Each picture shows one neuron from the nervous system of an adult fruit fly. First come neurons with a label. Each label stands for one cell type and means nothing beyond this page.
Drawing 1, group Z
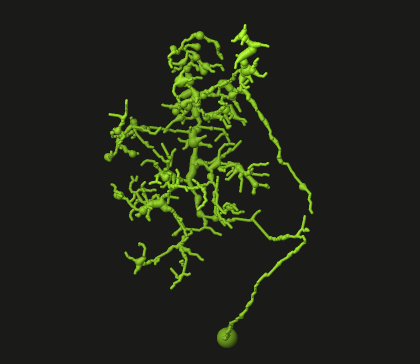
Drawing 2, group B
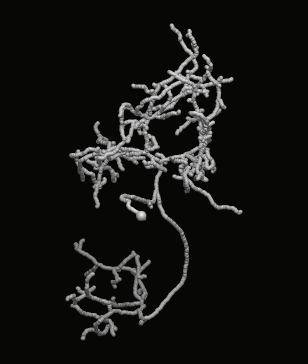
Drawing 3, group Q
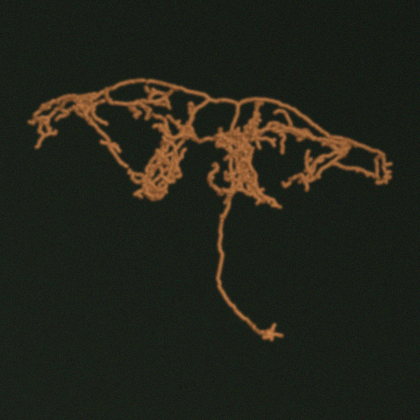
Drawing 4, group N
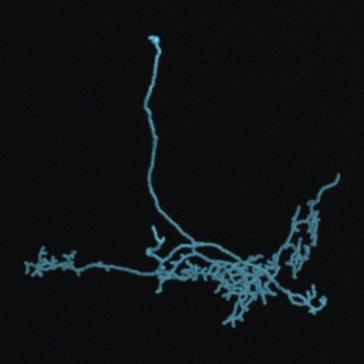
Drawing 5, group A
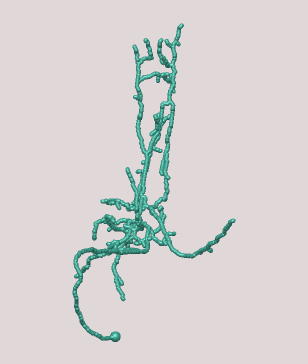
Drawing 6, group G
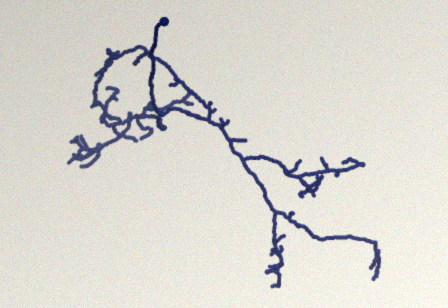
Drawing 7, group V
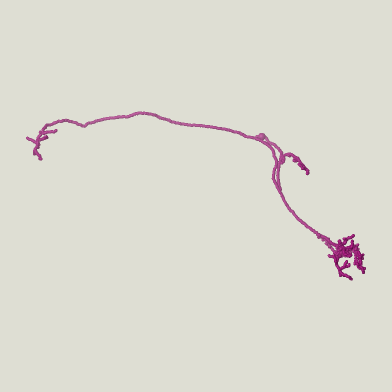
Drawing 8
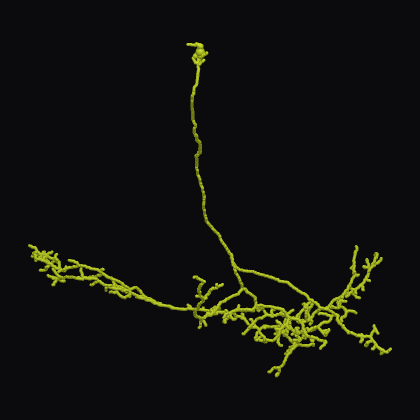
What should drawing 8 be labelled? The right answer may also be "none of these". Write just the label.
group N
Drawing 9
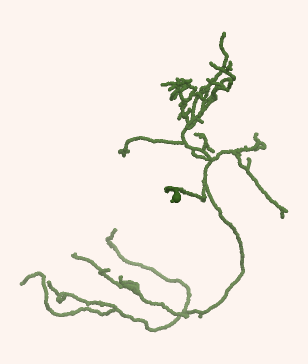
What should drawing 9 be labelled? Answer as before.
group B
